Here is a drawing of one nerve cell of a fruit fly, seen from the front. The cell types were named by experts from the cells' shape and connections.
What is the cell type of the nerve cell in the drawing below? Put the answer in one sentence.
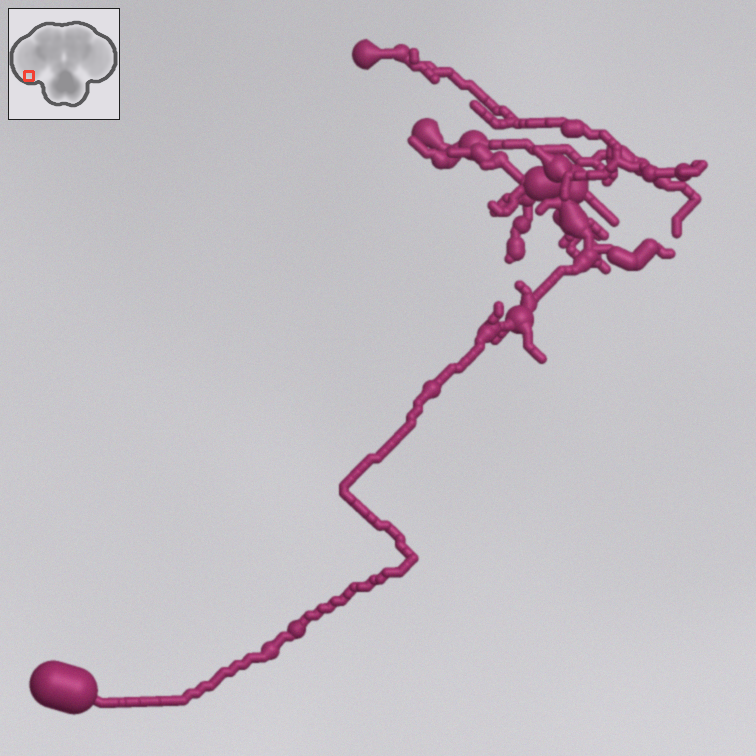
The cell type is Cm1.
